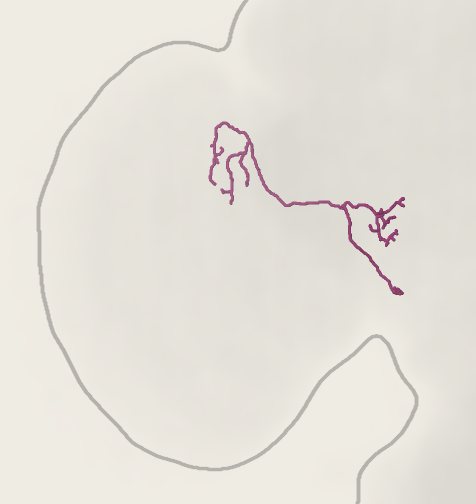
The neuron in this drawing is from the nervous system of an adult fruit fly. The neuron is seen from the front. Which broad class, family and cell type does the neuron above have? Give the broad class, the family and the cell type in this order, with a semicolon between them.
visual centrifugal neuron; LPT; LPT111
